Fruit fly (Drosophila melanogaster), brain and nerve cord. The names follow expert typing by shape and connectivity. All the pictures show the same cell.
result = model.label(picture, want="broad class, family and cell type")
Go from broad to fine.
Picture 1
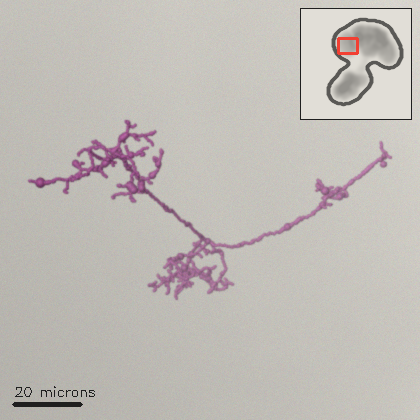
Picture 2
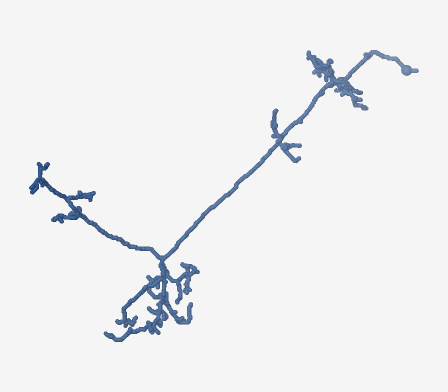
optic-lobe intrinsic neuron; TmY; TmY4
